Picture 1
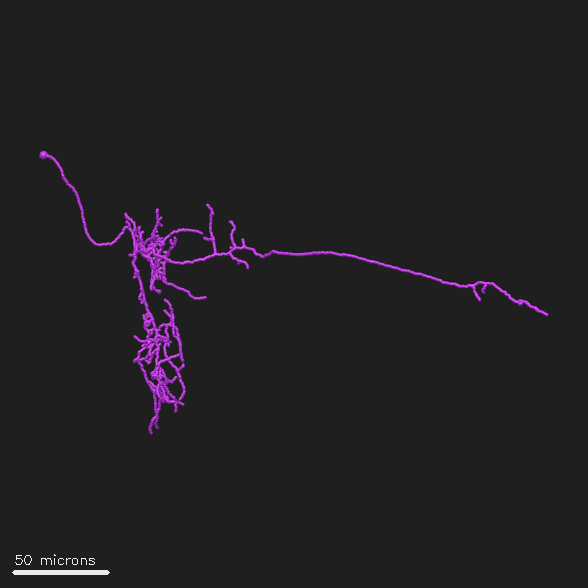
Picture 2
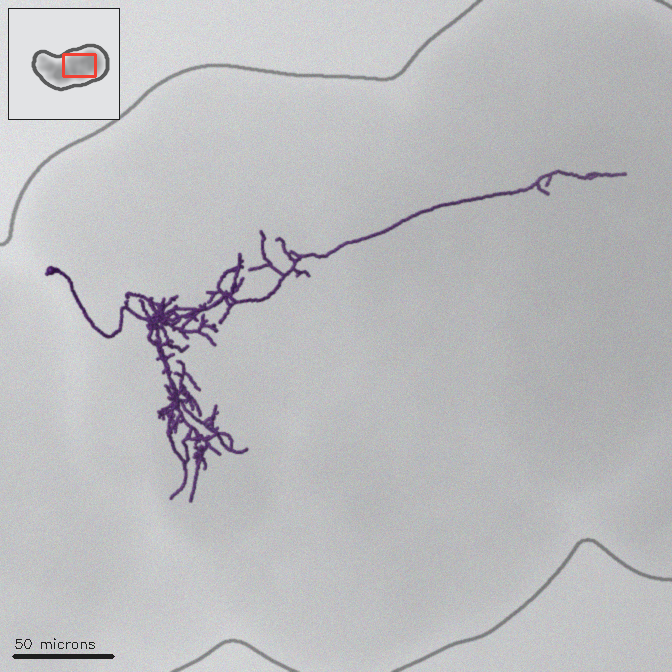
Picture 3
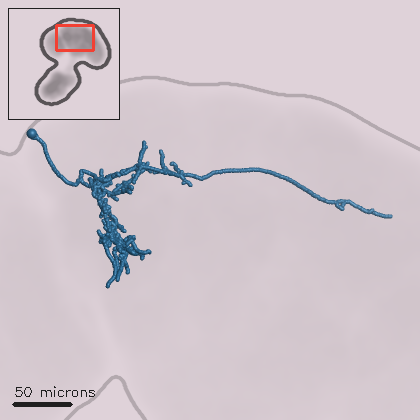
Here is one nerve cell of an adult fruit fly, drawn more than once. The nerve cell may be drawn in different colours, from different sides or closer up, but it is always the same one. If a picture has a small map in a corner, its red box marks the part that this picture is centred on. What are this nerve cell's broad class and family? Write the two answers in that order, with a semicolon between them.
central-brain intrinsic neuron; hemilineage LHl1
